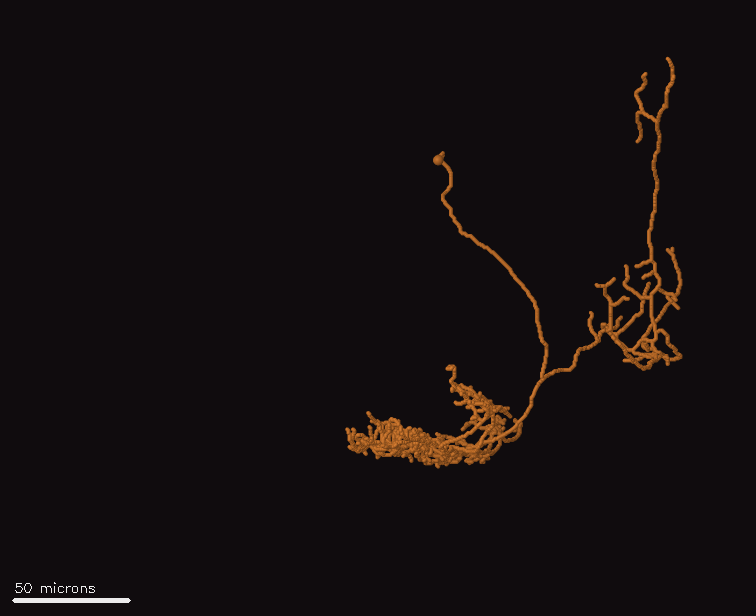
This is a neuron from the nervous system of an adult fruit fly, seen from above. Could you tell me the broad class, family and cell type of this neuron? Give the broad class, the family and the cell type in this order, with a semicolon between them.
visual projection neuron; LPT; LPT31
